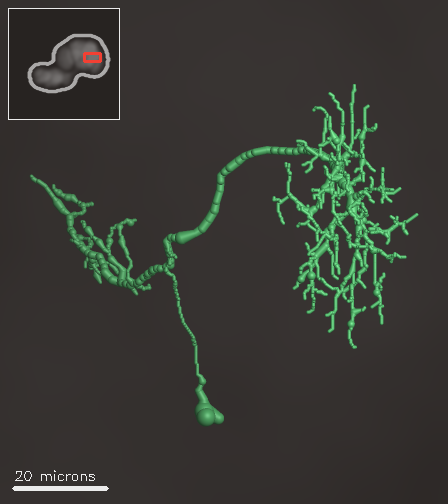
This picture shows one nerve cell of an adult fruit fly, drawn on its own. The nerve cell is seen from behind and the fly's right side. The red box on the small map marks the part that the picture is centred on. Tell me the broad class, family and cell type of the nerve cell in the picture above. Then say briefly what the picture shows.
This is a visual projection neuron. Its family is LC. The cell type is LC4. The cell body can be seen at the bottom of the picture. By the scale bar it is about 85 microns wide in this view. Dozens of branch ends can be seen.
